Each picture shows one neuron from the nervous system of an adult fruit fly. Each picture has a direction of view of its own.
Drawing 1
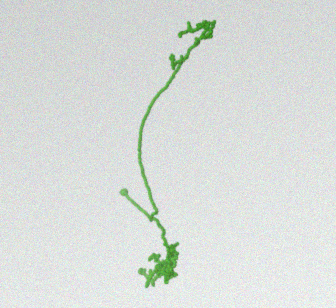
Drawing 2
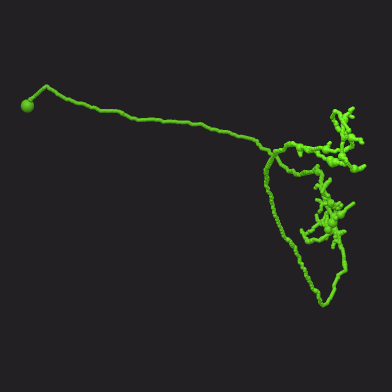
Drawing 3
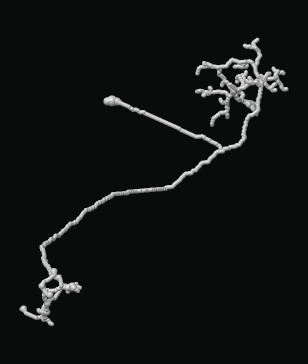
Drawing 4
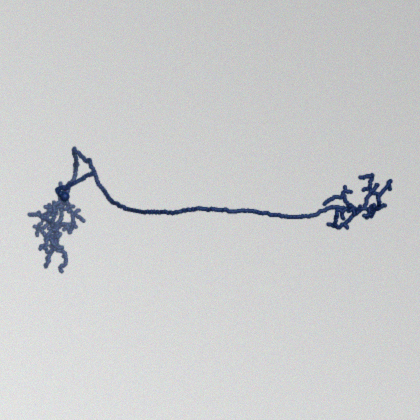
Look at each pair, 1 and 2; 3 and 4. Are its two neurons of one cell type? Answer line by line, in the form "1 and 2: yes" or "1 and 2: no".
1 and 2: yes
3 and 4: yes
